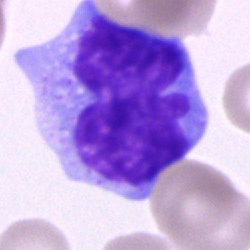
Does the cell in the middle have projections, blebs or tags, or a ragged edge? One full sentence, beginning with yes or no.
Yes, it is a rough outline that this cell has.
